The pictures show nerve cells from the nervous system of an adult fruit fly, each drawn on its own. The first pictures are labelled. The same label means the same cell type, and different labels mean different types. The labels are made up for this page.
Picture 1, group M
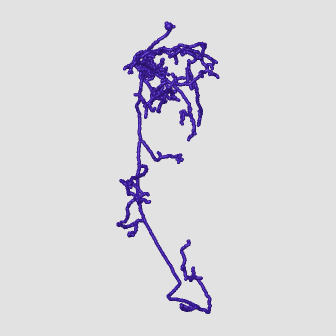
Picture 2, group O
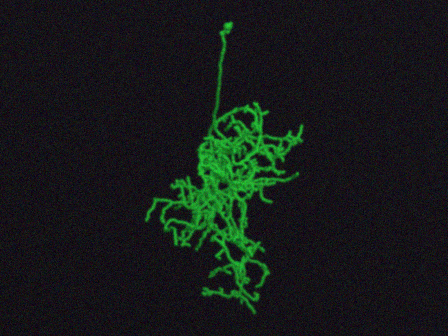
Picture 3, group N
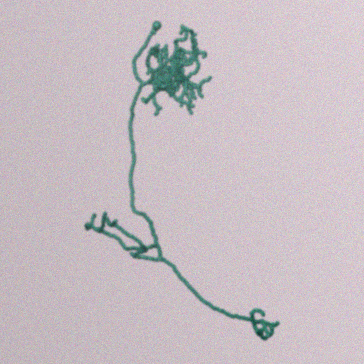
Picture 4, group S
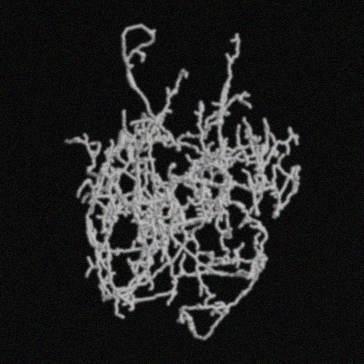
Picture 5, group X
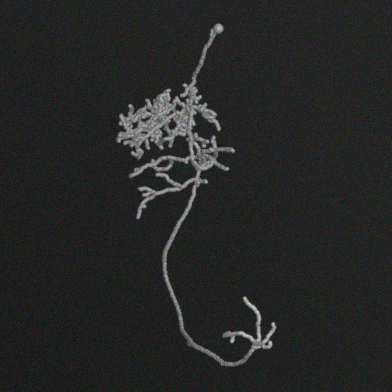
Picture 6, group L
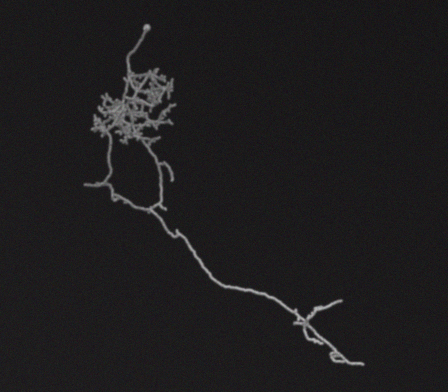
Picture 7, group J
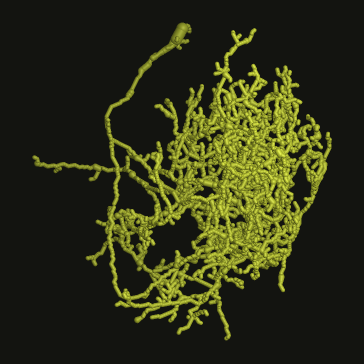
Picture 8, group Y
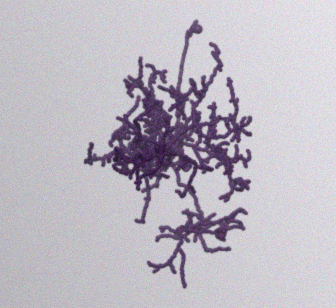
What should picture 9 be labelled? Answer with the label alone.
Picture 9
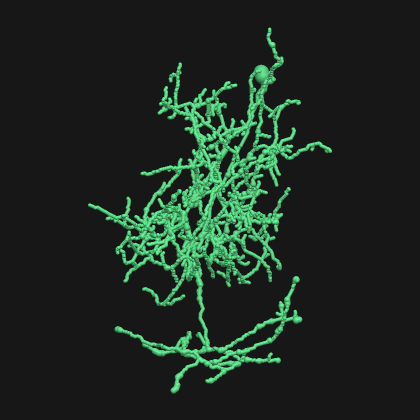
group O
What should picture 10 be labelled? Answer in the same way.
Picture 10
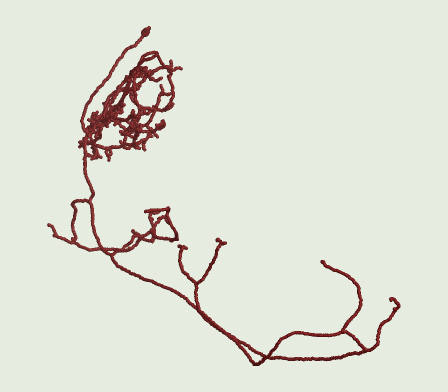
group M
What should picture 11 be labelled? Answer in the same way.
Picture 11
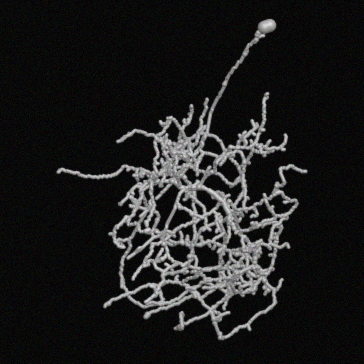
group Y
